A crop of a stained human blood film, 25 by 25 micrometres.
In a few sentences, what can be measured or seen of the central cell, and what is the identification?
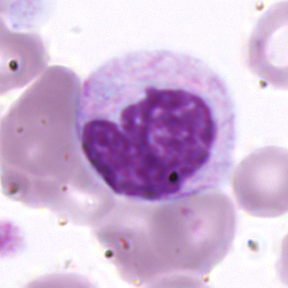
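The cell measures about 14 micrometres across. Its nucleus, about 12 by 10 micrometres, is kidney-shaped with a notch on its upper side, lies toward the bottom of the cell and fills about 50% of the cell's area. The chromatin is clumped, with lighter patches between darker areas. The cytoplasm is pale pinkish-lilac and holds fine pink granules. This is a band neutrophil.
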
